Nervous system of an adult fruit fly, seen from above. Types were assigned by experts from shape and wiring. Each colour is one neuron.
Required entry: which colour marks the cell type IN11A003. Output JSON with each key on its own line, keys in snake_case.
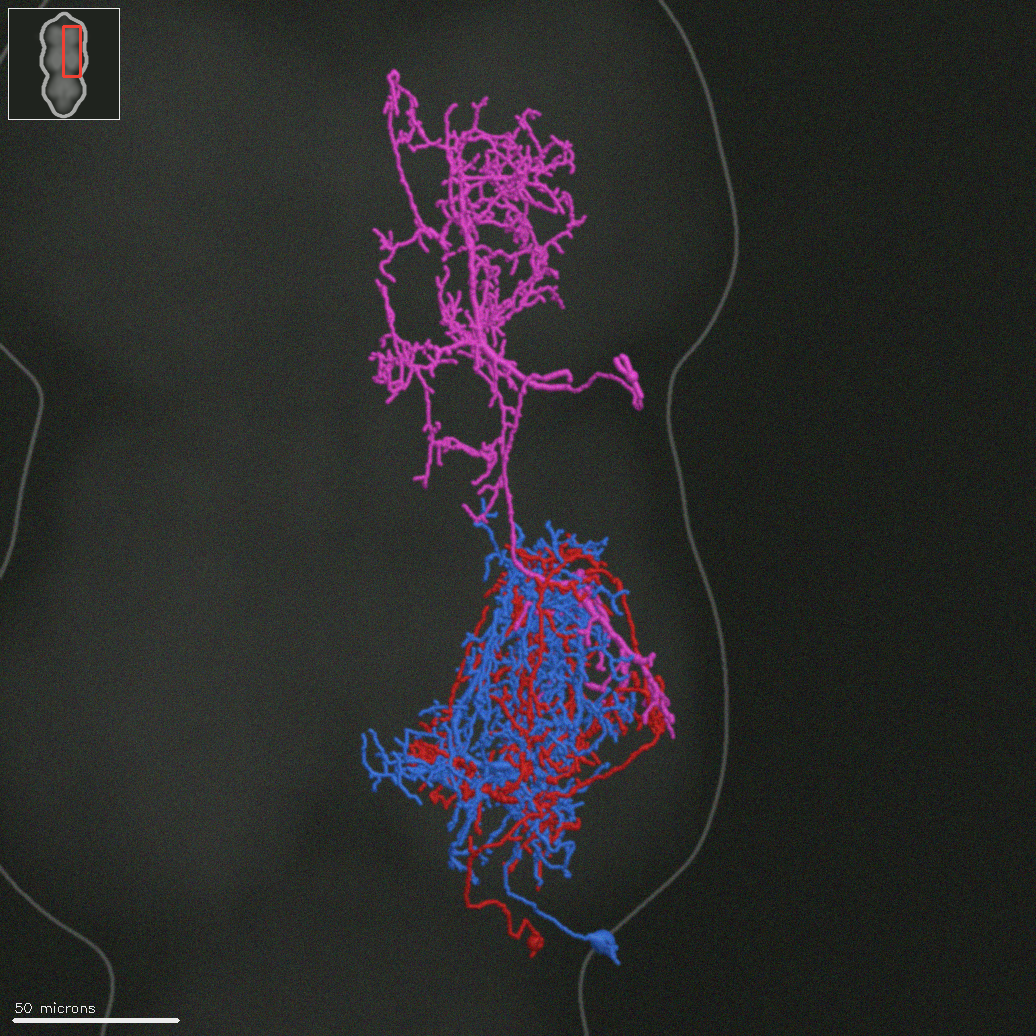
{
 "colour": "magenta"
}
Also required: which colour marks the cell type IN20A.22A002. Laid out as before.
{
 "colour": "blue"
}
